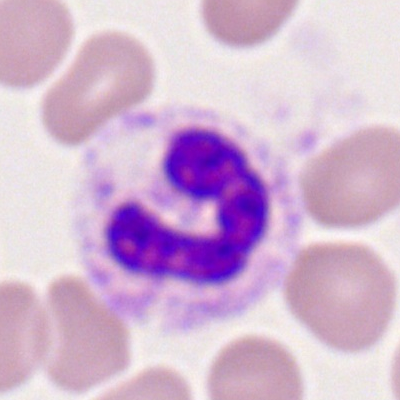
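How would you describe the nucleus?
It is a single curved band, bent into a C-like shape.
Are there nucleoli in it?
No, none are visible.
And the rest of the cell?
Its outline is roughly round, and fine small lilac granules are scattered throughout the cytoplasm.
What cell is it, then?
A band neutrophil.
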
